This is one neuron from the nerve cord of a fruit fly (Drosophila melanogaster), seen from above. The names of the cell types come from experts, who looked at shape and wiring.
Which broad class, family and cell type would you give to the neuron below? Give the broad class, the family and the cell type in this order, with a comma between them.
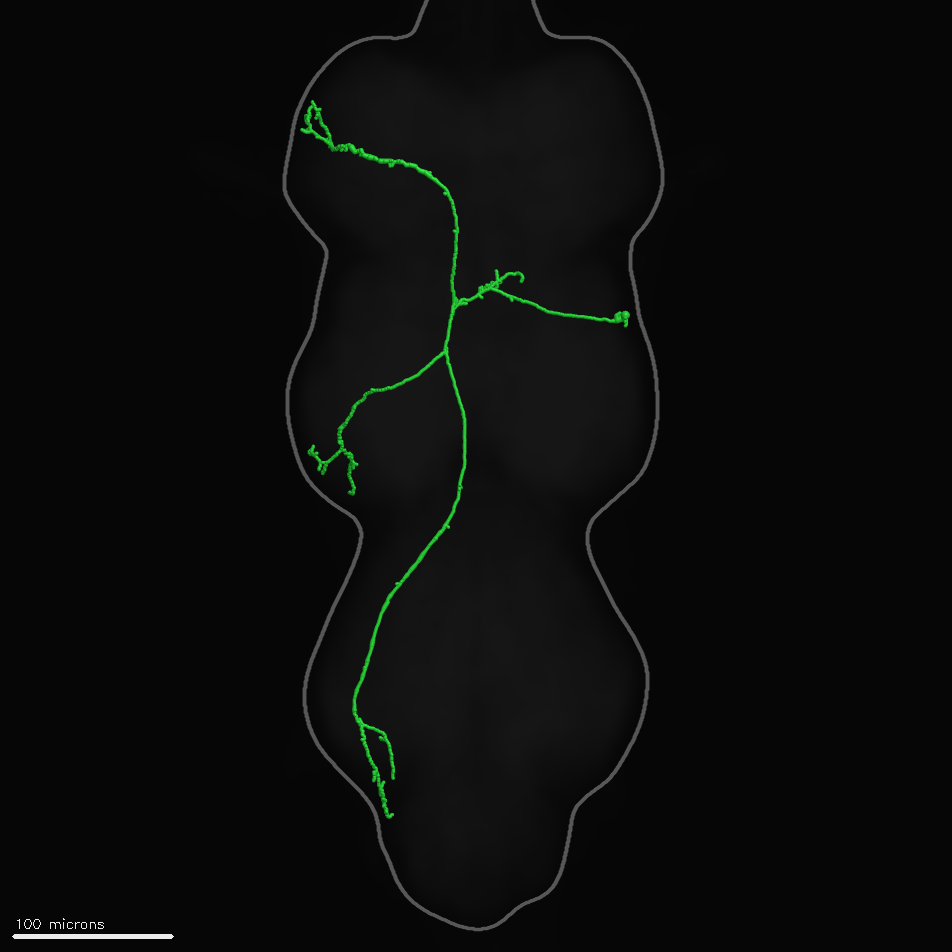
nerve-cord intrinsic neuron, hemilineage 18B, GFC1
